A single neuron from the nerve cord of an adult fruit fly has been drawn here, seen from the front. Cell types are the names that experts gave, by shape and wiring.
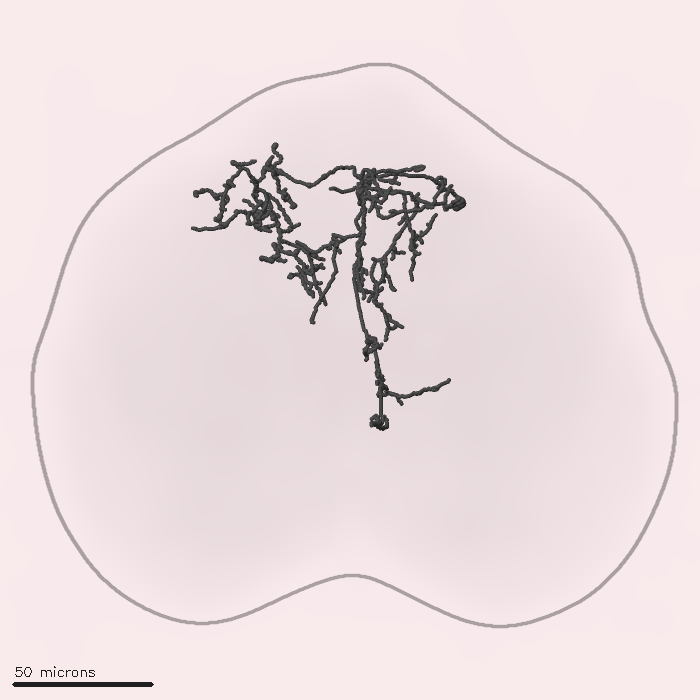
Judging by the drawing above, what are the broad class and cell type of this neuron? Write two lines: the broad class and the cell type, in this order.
nerve-cord intrinsic neuron
INXXX359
